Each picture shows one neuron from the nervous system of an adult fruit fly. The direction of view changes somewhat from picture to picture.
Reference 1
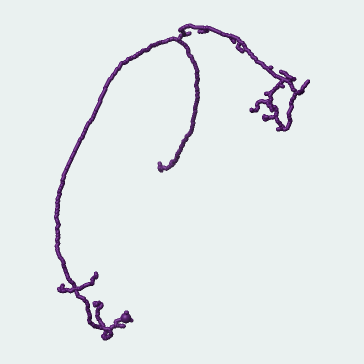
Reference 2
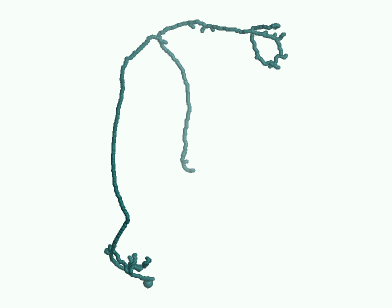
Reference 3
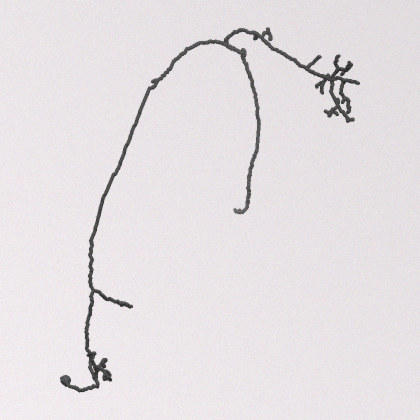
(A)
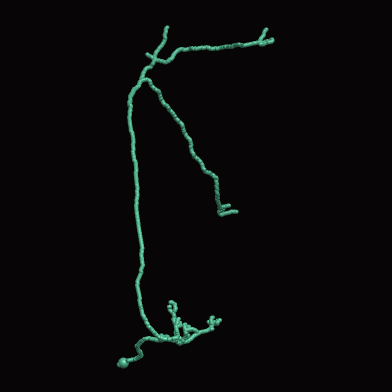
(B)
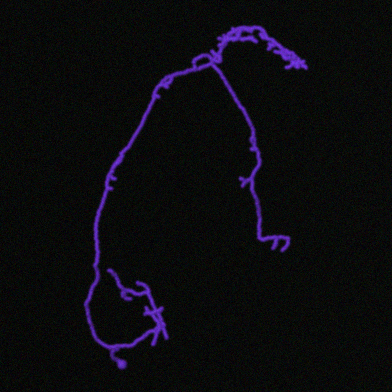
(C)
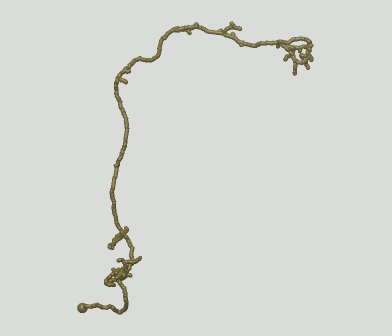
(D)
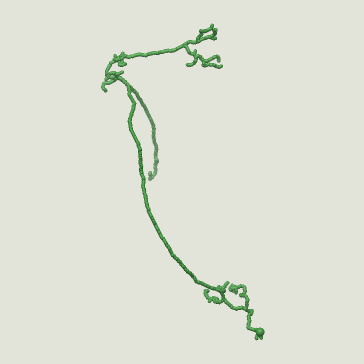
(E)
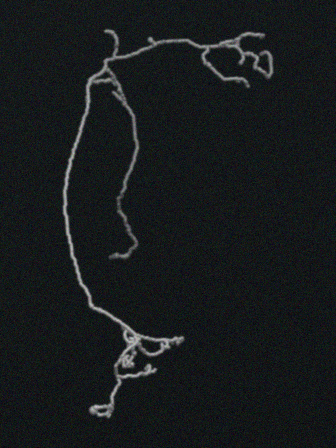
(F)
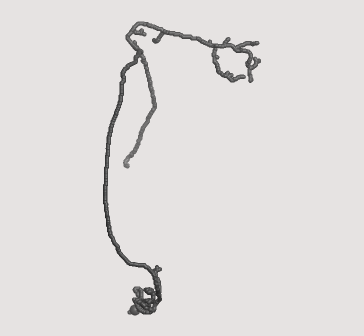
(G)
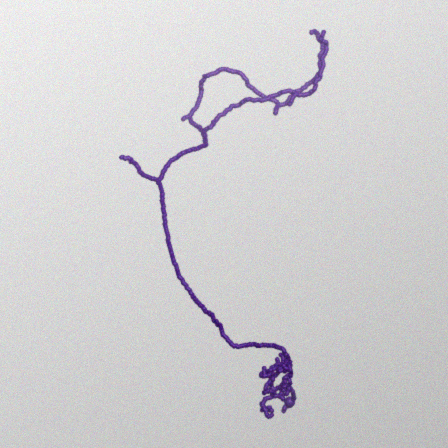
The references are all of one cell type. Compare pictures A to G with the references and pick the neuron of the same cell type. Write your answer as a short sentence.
The neuron in picture D is of the same cell type.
